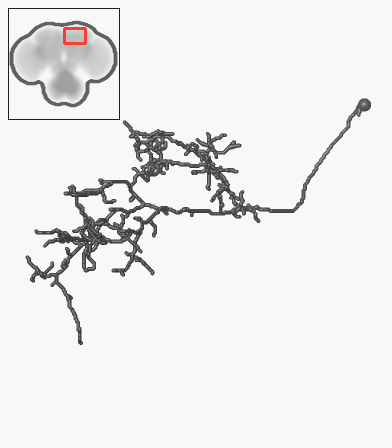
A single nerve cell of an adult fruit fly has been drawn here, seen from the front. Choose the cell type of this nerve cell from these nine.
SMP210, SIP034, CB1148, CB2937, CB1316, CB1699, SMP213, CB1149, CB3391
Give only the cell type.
CB3391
